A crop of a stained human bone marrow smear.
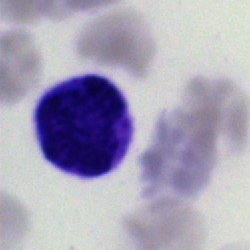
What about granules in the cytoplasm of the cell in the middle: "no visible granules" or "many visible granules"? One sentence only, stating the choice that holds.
There are no visible granules in its cytoplasm.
